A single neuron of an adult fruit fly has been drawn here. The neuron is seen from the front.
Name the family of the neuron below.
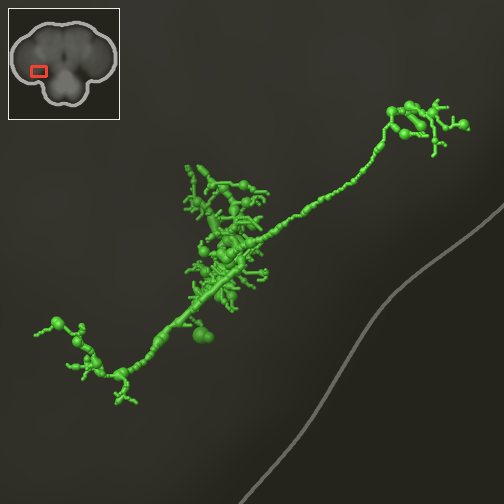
Y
